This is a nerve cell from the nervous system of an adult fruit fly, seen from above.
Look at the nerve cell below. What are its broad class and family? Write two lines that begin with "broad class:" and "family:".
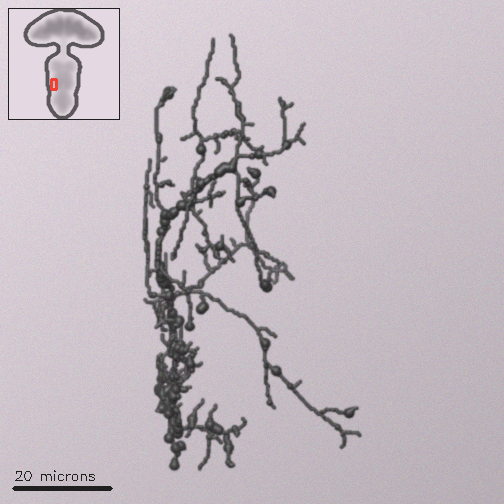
broad class: nerve-cord intrinsic neuron
family: hemilineage 13A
